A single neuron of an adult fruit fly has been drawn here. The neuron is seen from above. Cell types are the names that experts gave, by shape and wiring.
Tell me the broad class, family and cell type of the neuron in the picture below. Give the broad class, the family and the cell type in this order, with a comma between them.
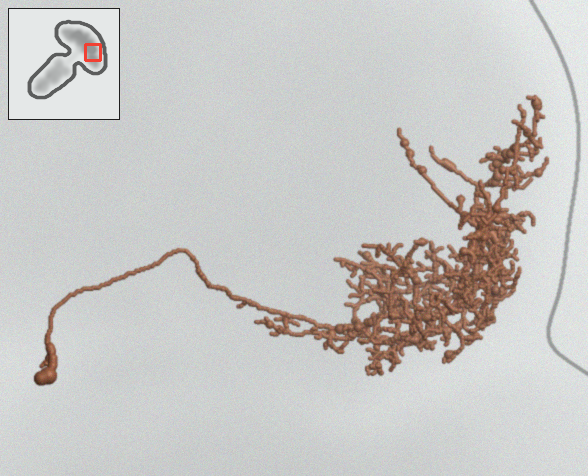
central-brain intrinsic neuron, hemilineage VLPp&l1_anterior, AVLP465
